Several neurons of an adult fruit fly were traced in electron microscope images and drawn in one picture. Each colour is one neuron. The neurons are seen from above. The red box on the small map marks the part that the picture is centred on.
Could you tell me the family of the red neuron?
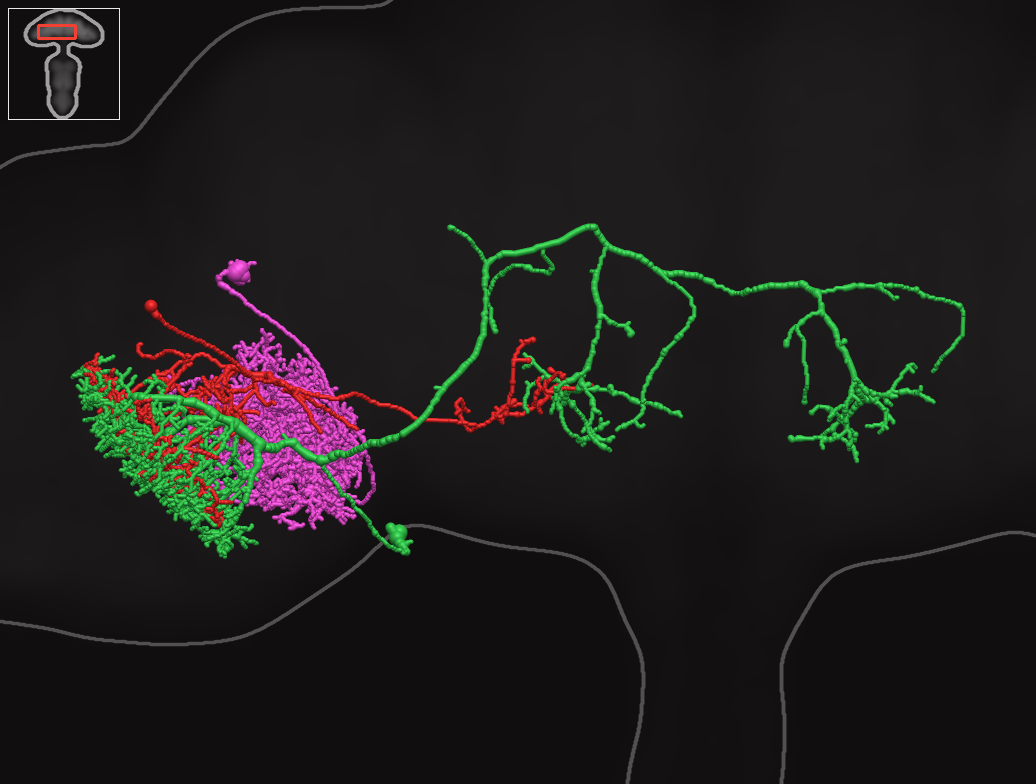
hemilineage LHl4_posterior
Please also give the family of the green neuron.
LoVP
